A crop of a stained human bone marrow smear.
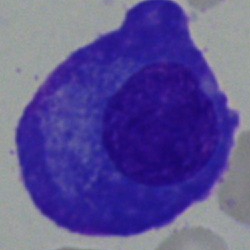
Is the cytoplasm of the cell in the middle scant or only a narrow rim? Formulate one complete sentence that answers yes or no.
No, its cytoplasm is plentiful, not scant.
